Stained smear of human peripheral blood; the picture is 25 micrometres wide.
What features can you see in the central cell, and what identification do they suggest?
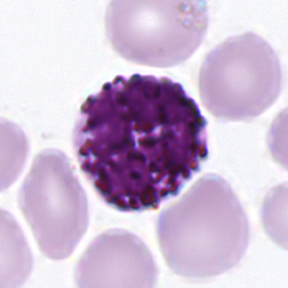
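Coarse, very dark purple to nearly black granules are scattered over the whole cell, which is about 12 micrometres across. Overlying the nucleus, they blur its borders; at the margin they bulge, beading the edge. Little cytoplasm shows between them, pale pinkish-lilac and mostly at the left edge. This is a basophil.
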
